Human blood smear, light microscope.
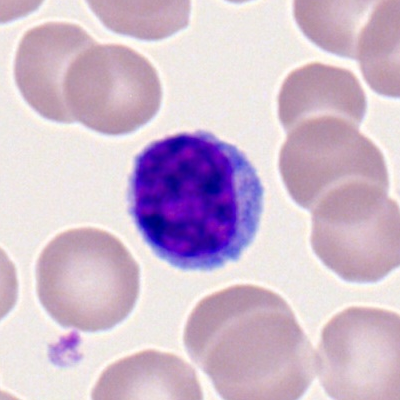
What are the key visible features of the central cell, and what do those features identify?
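This cell has a round outline. Its chromatin is dark purple and coarsely clumped. The cytoplasm is pale blue and is widest on the right side of the cell. The cell is a lymphocyte.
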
